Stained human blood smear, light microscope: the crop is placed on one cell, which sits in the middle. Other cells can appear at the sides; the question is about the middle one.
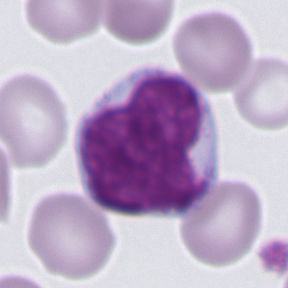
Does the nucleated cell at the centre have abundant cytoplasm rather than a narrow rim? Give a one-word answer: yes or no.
No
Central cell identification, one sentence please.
In the central position of this crop, the cell is a large granular lymphocyte.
